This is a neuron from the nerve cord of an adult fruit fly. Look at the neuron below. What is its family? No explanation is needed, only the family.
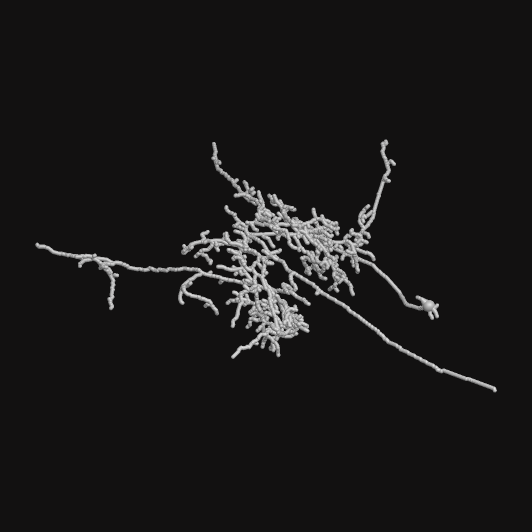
hemilineage 08B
